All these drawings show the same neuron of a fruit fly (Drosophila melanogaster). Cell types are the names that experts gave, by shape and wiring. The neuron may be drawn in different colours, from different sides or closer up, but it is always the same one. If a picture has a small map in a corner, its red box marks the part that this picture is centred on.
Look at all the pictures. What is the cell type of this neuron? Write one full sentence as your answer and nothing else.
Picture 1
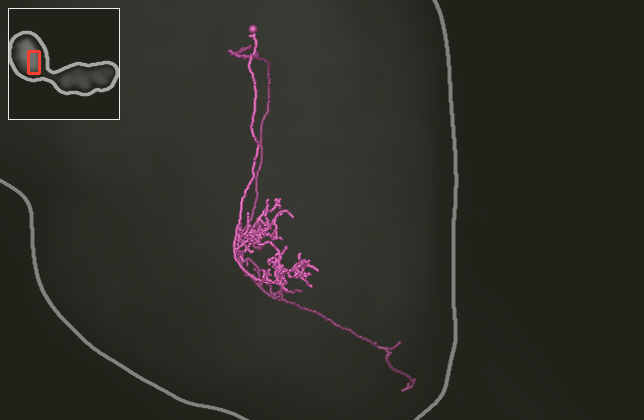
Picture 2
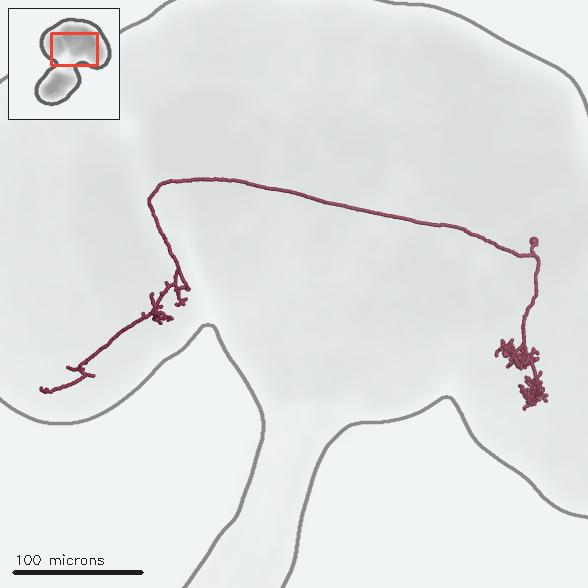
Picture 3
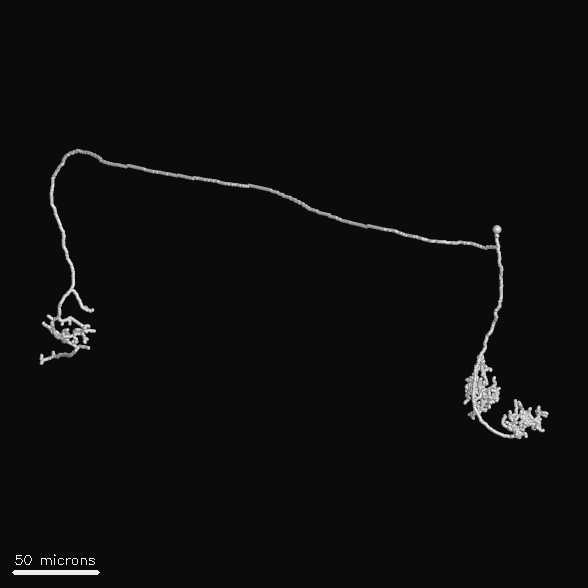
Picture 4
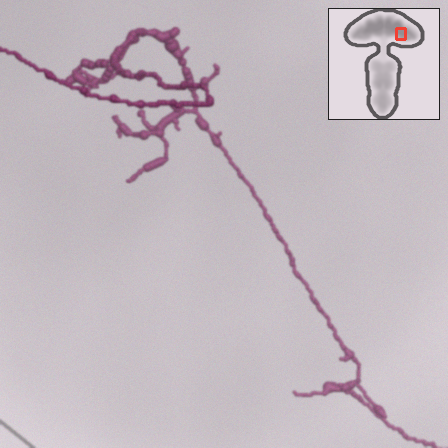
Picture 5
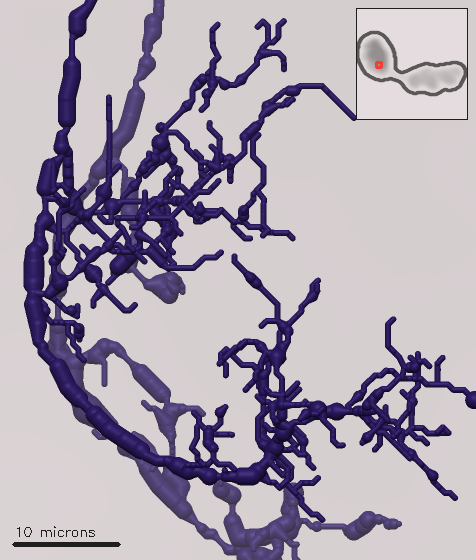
The cell type that this neuron has is LC14b.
